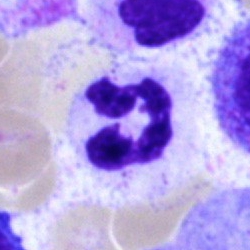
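Segmented neutrophil, central cell of a stained human bone marrow smear. The nucleus is divided into lobes joined by narrowed parts and is bent into a C shape that opens to the left. Its chromatin is dense and dark purple throughout, and many fine pink-lilac granules lie in the cytoplasm.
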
